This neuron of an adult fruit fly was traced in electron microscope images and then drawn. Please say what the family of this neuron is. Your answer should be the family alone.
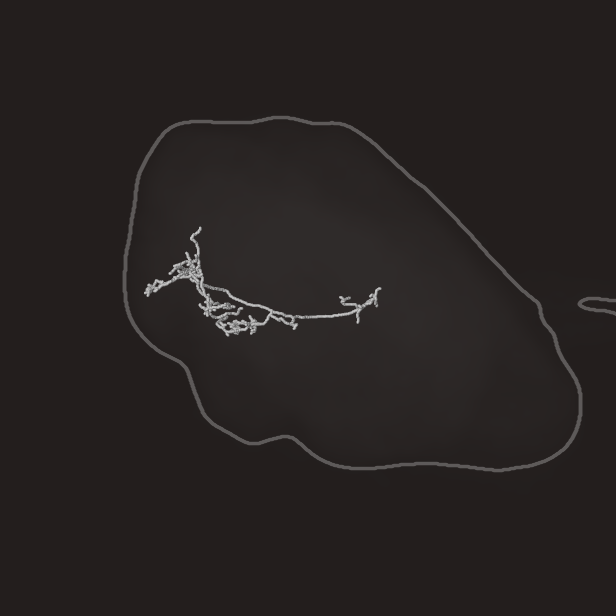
hemilineage CREa2_ventral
